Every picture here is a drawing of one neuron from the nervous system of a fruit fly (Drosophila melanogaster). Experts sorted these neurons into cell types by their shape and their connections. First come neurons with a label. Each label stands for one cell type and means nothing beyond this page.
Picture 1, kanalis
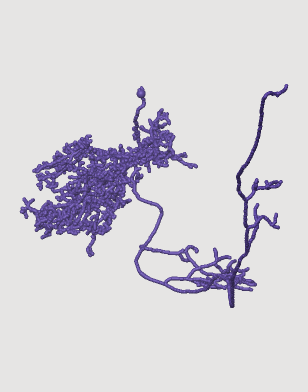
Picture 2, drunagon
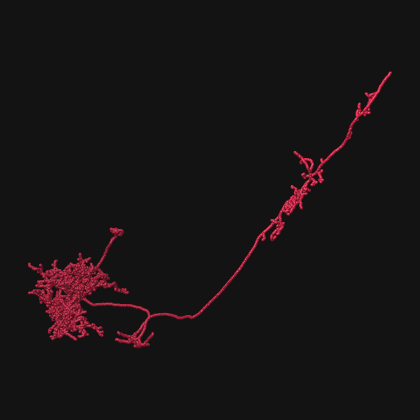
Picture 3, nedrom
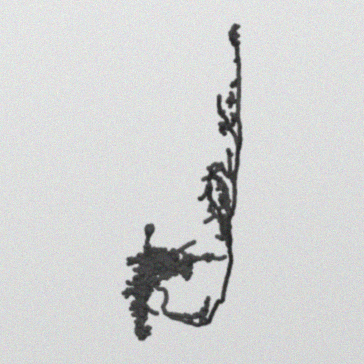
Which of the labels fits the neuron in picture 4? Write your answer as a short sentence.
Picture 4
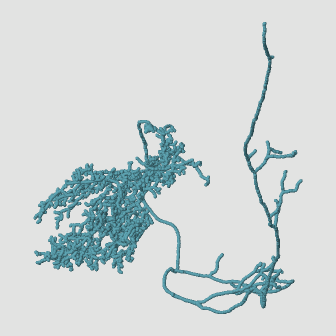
It belongs to kanalis.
